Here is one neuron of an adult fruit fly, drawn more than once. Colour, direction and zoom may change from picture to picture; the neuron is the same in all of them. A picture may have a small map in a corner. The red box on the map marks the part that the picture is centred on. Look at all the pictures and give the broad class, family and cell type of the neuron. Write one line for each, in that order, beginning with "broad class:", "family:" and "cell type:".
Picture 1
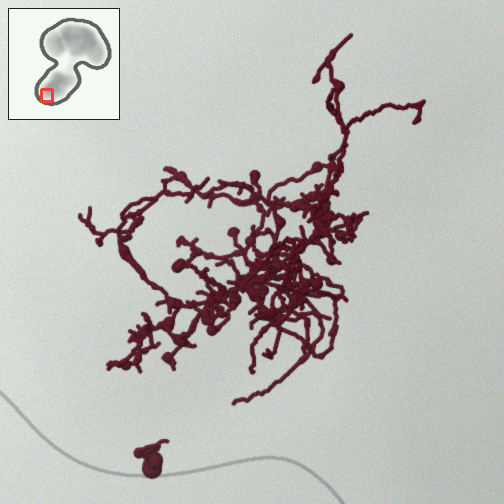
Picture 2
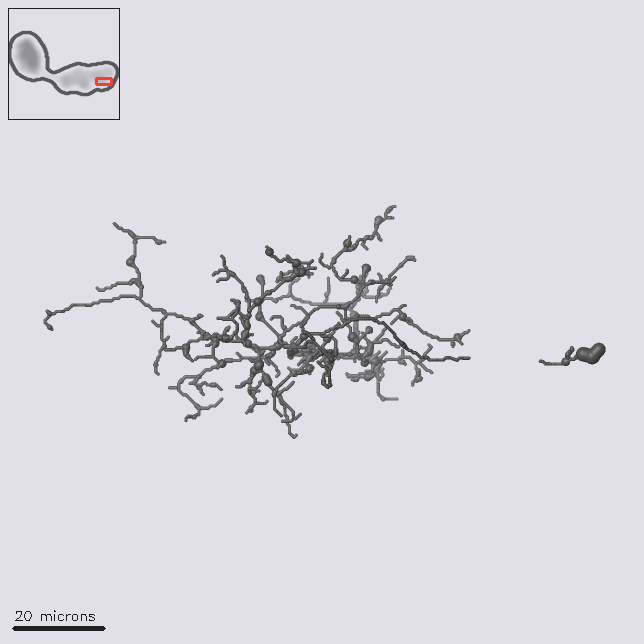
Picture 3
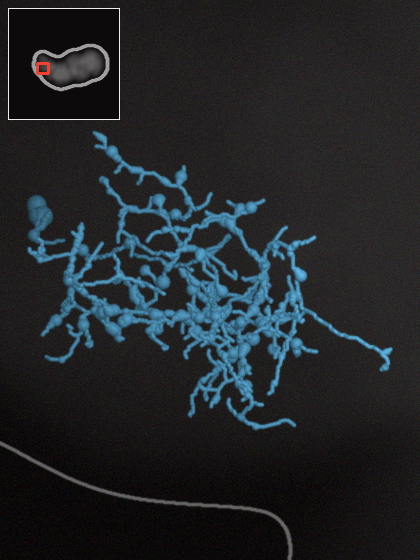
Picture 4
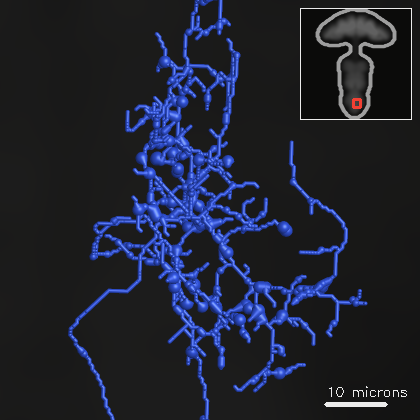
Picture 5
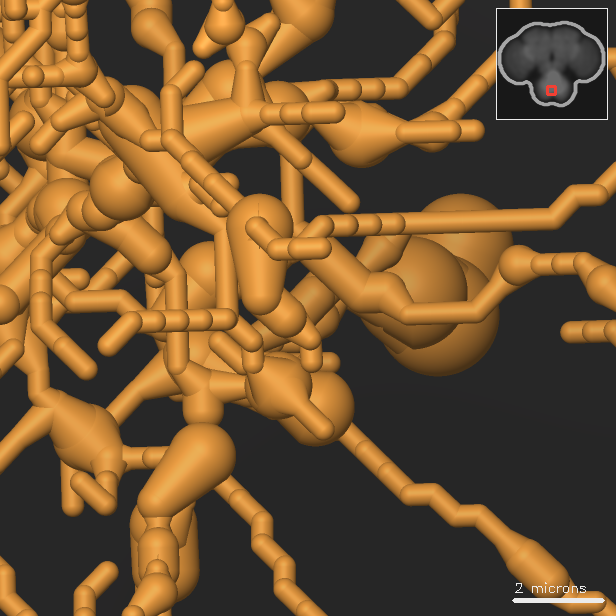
broad class: nerve-cord intrinsic neuron
family: hemilineage 01B
cell type: IN01B059_b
